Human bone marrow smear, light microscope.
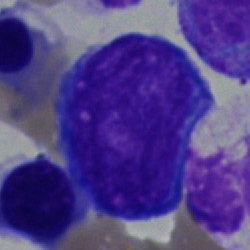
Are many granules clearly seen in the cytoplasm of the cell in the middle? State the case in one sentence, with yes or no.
No, its cytoplasm lacks visible granules entirely.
